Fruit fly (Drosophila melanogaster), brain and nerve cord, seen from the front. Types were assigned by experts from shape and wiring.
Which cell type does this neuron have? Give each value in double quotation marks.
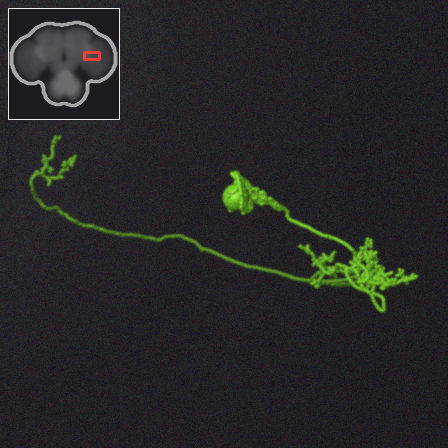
"Tm20"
